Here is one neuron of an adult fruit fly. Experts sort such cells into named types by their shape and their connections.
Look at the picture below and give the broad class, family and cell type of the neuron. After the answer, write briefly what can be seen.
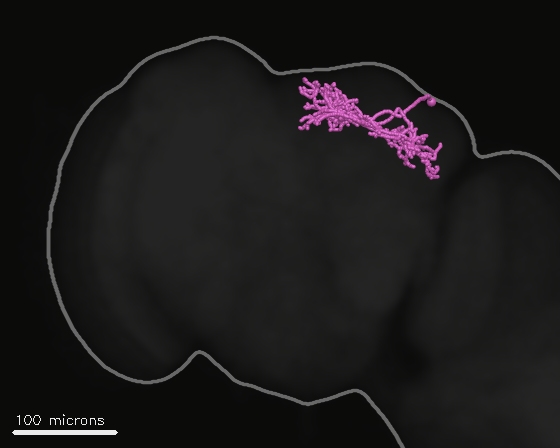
Its broad class is central-brain intrinsic neuron. Its family is hemilineage VLPd&p1_posterior. Its cell type is LHPD2d1. The cell body can be seen at the upper right of the picture. By the scale bar it is about 140 microns wide in this view.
